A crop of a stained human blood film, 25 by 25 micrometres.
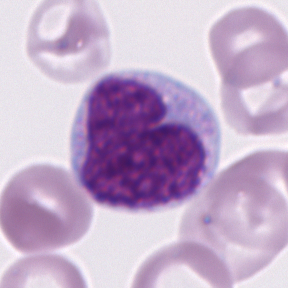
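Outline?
Round, smooth.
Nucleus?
One deep notch, upper right side.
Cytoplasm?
Rim widest on the right; very fine, dust-like pinkish granules.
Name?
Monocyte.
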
